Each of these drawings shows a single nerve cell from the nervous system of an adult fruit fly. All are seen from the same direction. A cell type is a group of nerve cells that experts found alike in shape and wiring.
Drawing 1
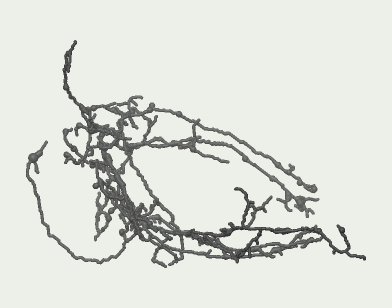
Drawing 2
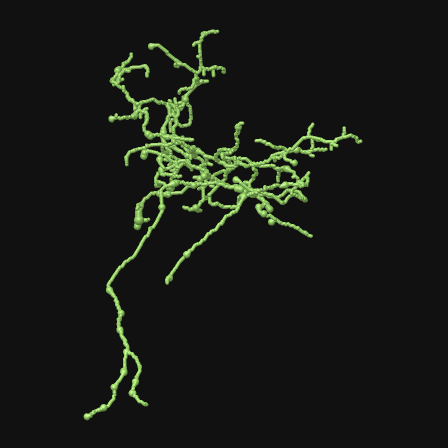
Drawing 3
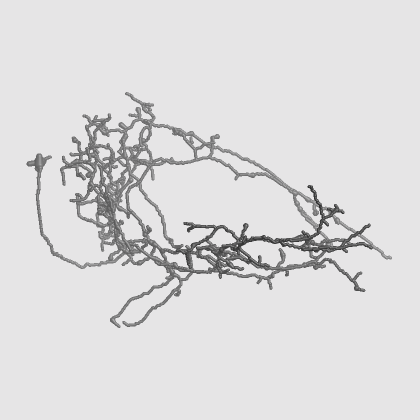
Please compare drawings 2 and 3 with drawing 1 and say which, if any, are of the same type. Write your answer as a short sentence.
Drawing 3 is of the same cell type.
